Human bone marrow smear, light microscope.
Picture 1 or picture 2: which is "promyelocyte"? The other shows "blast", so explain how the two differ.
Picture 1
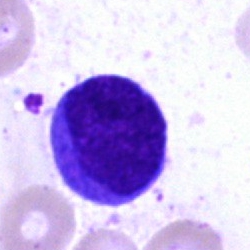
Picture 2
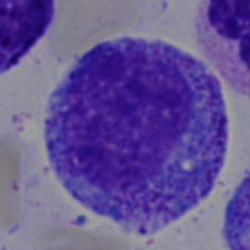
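The blast is in picture 1; the promyelocyte is in picture 2. Granules set them apart: none are seen in the blast, while dark purple granules are scattered through the cytoplasm of the promyelocyte, most visibly at its lower and right margins.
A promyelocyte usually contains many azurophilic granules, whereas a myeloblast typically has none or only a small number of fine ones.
The cytoplasm is laid out differently as well. In the blast it forms a narrow, deep blue crescent along the left and lower side, with the nucleus pushed off-centre toward the upper right. In the promyelocyte a rim of blue cytoplasm surrounds the nucleus and is widest along the lower edge.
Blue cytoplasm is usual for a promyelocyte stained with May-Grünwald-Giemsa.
The edges also differ: the blast is round to slightly oval and smooth, the promyelocyte round with a finely uneven edge. In the promyelocyte the chromatin is deep purple and mottled rather than smooth, and one small clear white spot lies in the lower right part of the cell. A small purple fragment lies just beyond the upper left edge of the blast.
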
